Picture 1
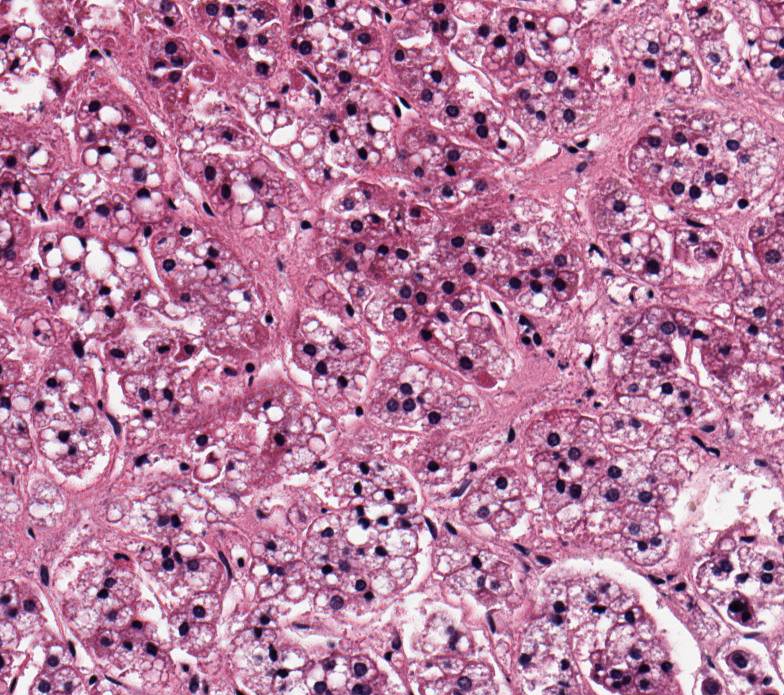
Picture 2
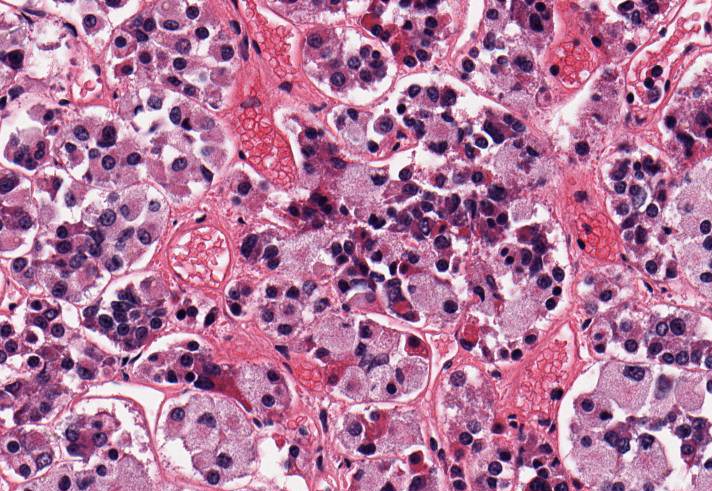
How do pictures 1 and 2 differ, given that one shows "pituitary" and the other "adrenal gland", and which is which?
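Assignment first: picture 1 is adrenal gland, picture 2 is pituitary. Point one, shared ground: in both fields the cells are grouped into rounded nests separated by thin septa, and the nuclei are round, dark and much alike in size. Point two, cytoplasm: in the adrenal gland it is abundant and holds many clear round vacuoles of differing sizes, while the pituitary nests mix cells with pale pink-grey granular cytoplasm and cells with darker red or purple cytoplasm.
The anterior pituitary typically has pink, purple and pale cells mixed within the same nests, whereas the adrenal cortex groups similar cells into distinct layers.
Point three, nuclear position: the adrenal nuclei sit centrally within their cells. Point four, vessels: the pituitary septa carry thin-walled capillaries packed with red blood cells, most prominent in the upper centre and right.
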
